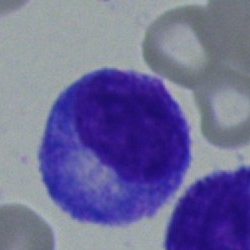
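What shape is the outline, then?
Round.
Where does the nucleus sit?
Off-centre, toward the upper right, and its chromatin is dense and dark purple.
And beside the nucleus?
A pale, clear zone in the cytoplasm, on its lower-left side.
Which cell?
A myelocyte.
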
